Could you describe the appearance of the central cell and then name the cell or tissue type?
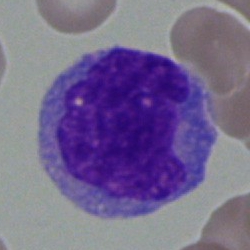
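First, the outline is roughly round. Second, the nucleus fills most of the cell and has a shallow notch on its right side. Third, the cytoplasm shows no distinct granules. The cell is a monocyte.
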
